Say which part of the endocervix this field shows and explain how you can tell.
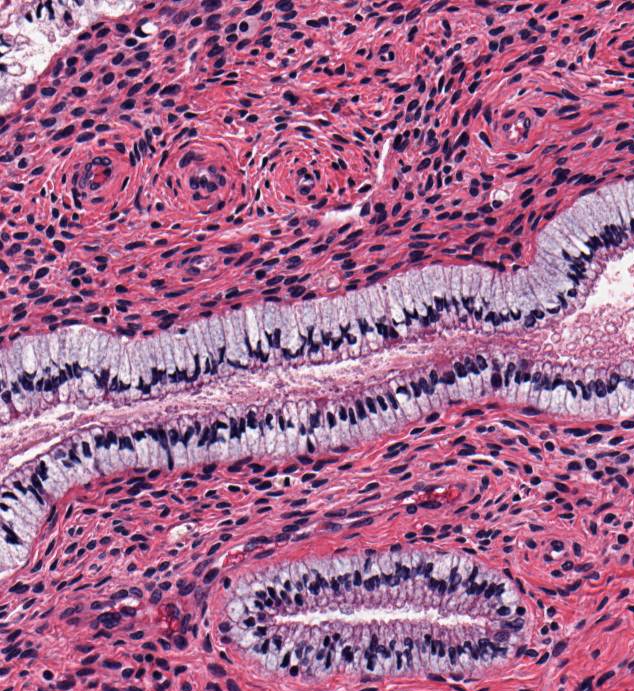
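Endocervical mucosa is what the field shows. Checked first: a single layer of tall columnar cells, with dark elongated nuclei in a row at their bases, lines a long narrow cleft across the middle.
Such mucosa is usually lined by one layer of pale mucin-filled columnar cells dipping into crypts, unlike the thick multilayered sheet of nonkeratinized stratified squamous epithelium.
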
